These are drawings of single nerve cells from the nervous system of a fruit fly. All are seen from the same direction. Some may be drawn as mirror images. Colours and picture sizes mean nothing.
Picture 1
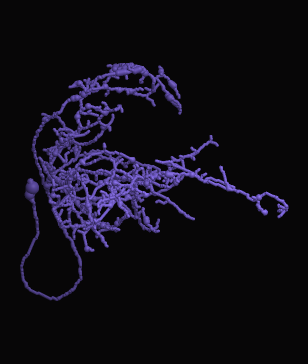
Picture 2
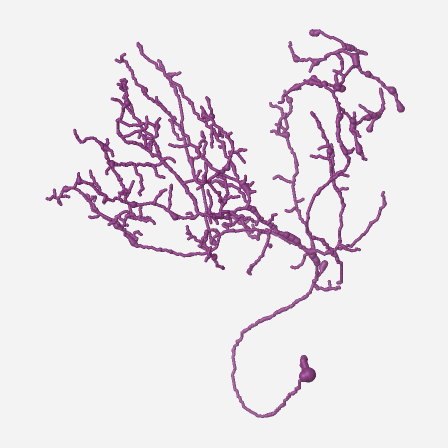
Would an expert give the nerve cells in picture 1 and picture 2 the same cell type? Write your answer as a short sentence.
They are of the same cell type.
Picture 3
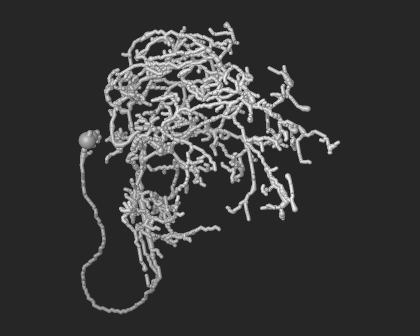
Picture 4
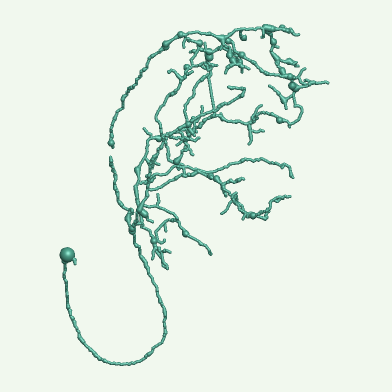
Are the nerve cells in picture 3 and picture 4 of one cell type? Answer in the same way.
They are of different cell types.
